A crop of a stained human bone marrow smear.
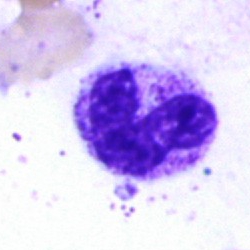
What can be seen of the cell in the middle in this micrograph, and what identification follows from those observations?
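Roughly round in outline, the cell has a slightly fuzzy, irregular edge. Its chromatin is dark purple and coarsely clumped. A moderate rim of pale lilac cytoplasm encircles the nucleus and fills the notch between the lobes. Fine purple granules are scattered through the cytoplasm. The cell is a band neutrophil.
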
